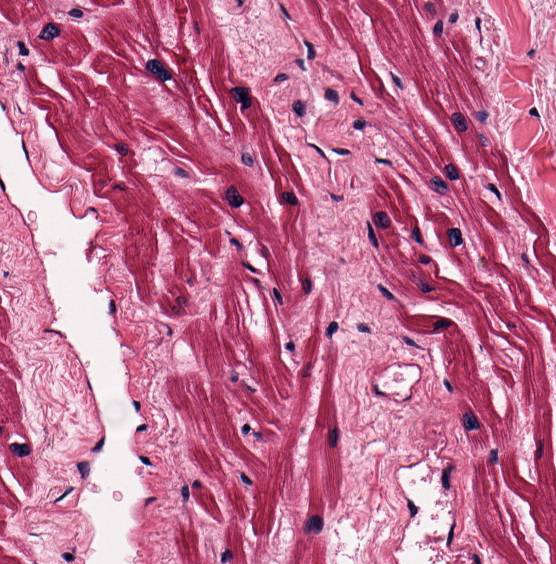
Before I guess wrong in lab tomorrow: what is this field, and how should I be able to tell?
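Tissue: myocardium. Fibre nuclei oval, dark purple, central.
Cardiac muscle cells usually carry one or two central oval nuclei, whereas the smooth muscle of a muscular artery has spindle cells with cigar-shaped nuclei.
Pale pink, loose, wispy connective tissue between the muscle bundles.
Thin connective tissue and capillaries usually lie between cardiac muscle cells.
White empty space down the left side, edged by a thin wavy connective tissue layer. Small vessel with open round lumen in the connective tissue right of centre.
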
